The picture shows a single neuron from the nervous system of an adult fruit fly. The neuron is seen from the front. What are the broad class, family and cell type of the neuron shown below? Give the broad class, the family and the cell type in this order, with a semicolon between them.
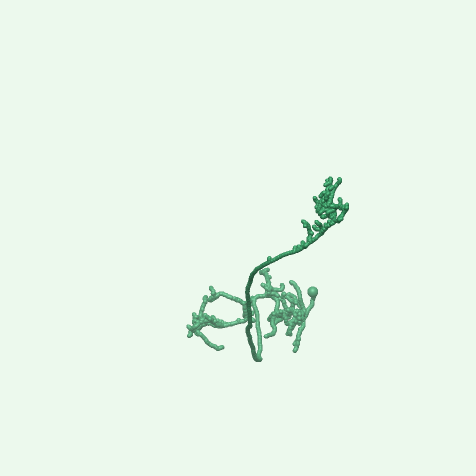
ascending neuron; hemilineage 17B; AN17B016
